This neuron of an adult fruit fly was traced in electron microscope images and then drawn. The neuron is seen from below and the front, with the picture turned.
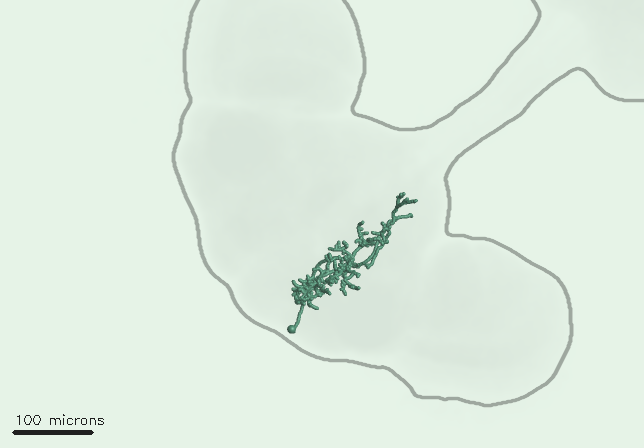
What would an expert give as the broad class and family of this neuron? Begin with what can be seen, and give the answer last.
It lies in the brain. Its cell body lies at the bottom of the picture. From top to bottom in the picture it spans about 180 microns. It is a central-brain intrinsic neuron. Its family is hemilineage AOTUv1_ventral.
